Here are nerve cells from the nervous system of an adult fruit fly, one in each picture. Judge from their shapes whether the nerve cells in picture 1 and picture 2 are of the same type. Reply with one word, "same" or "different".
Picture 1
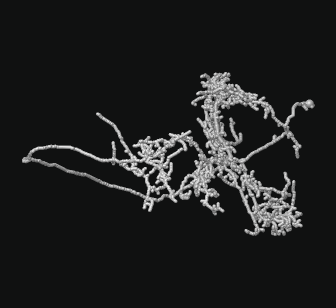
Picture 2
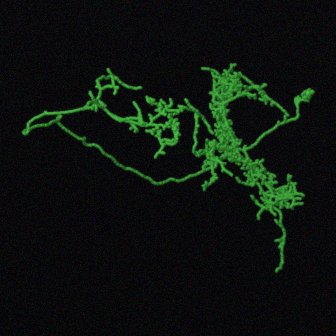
same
